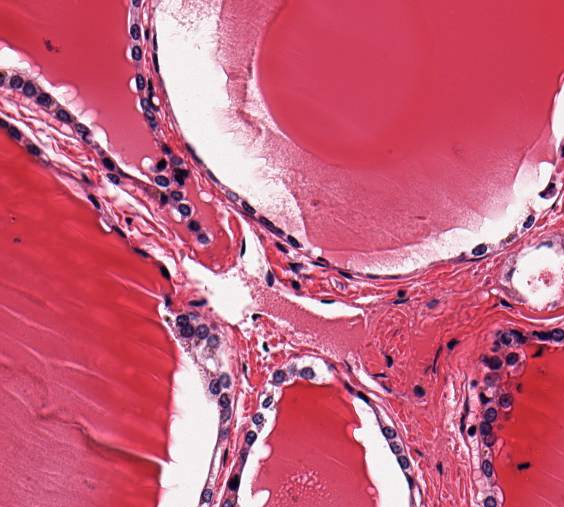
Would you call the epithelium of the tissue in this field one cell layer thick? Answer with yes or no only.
Yes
